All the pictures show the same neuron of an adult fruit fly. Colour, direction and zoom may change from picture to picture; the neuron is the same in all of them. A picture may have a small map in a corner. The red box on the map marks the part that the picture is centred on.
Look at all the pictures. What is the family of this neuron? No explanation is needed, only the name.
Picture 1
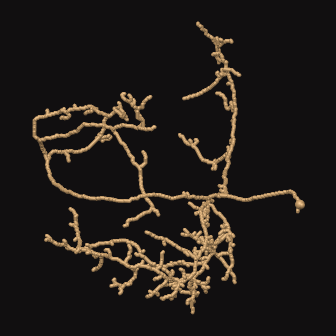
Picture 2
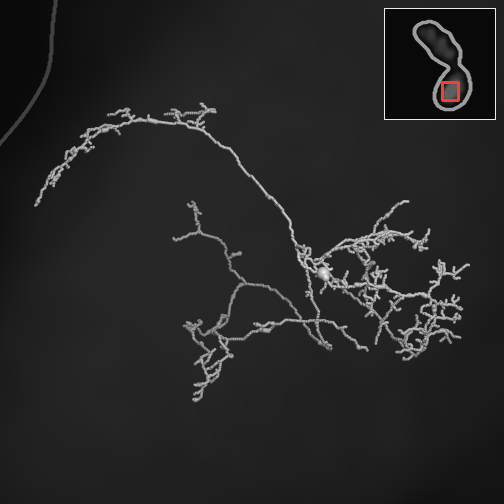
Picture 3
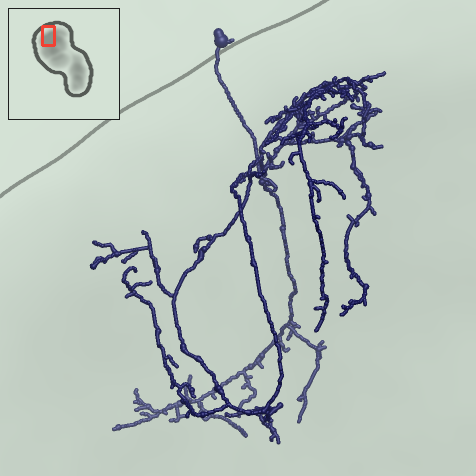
hemilineage SLPav1_medial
